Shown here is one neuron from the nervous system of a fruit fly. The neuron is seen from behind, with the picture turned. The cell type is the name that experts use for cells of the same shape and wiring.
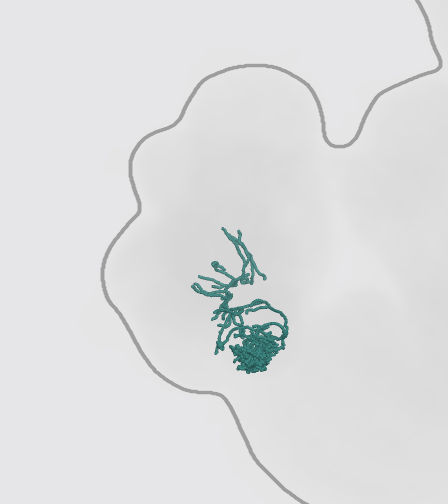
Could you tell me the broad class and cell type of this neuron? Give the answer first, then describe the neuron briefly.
This is a nerve-cord intrinsic neuron. It is of cell type INXXX126. In this view it is taller than it is wide.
